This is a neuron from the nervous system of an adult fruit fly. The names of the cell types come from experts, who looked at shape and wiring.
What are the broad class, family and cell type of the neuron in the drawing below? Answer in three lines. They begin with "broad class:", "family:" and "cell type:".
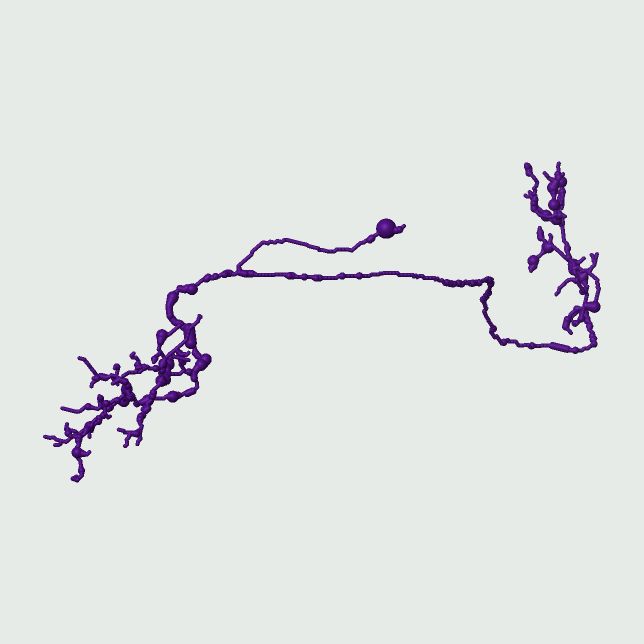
broad class: visual projection neuron
family: hemilineage VPNd2
cell type: LC10c-2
